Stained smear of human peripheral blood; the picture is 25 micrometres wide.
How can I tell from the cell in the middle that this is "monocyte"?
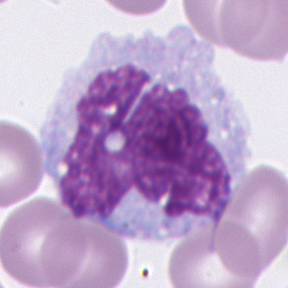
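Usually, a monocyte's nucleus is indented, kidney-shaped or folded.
Here I see a wedge of pale cytoplasm cutting into the nucleus from its lower edge and folding it into two broad lobes, which goes with that.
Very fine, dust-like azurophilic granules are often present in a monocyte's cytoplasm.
This cytoplasm shows only fine, faint, dust-like granularity and no coarse granules, so that agrees as well. Beyond those two points, I note that the chromatin is purple, its texture lacy and streaky rather than in solid dark clumps. And just left of the nucleus's centre there is a small, round, clear hole.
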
